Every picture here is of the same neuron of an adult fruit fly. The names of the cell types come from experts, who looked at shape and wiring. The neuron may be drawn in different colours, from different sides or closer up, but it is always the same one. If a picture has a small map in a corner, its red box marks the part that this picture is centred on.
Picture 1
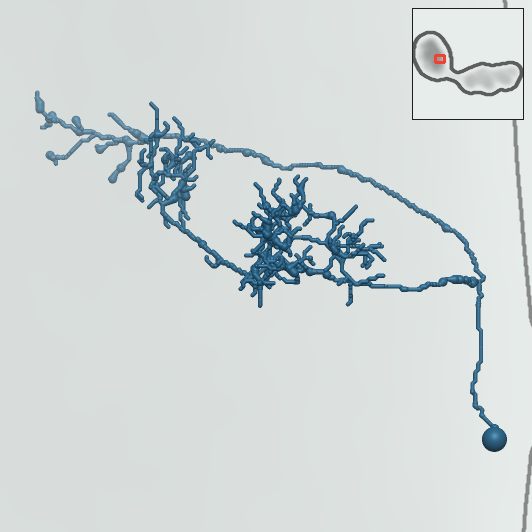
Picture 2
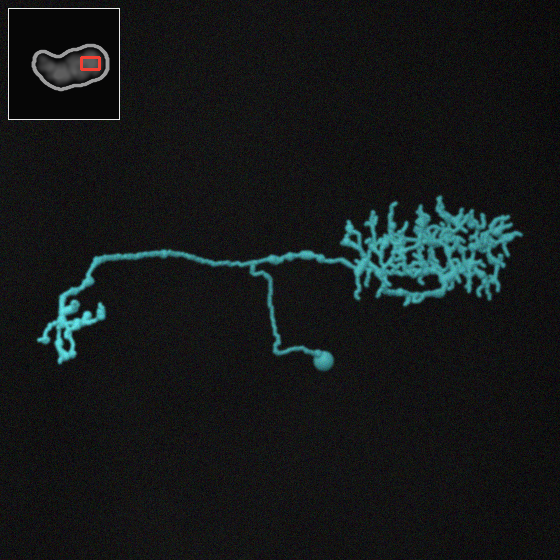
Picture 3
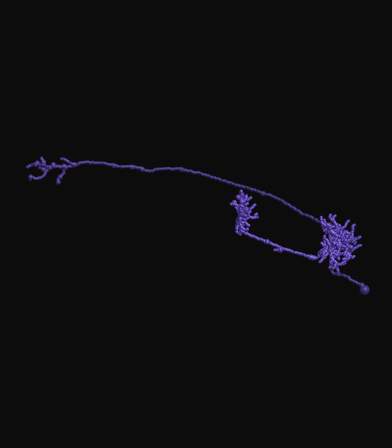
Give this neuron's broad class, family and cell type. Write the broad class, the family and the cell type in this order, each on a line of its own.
visual projection neuron
LLPC
LLPC1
